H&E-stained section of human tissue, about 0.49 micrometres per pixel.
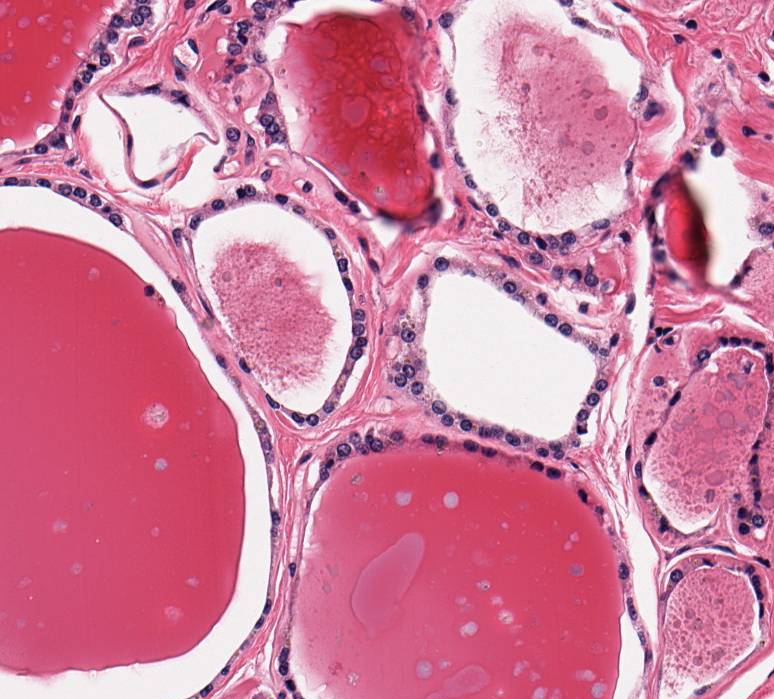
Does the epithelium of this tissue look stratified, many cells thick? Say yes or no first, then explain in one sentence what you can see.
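No. Each follicle is lined by a single layer of low cuboidal epithelial cells.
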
